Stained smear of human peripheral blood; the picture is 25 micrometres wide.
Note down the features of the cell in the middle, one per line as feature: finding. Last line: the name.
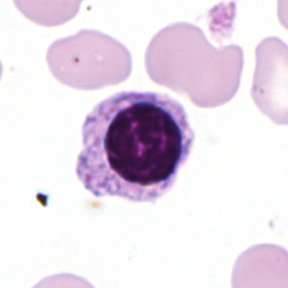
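Nucleus position: off-centre toward the right.
Cytoplasmic band: wider on the left.
Nucleoli: none seen.
Cytoplasm colour: pale lilac-blue, mottled.
Vacuoles: no clear vacuoles seen.
Cell type: normoblast.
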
